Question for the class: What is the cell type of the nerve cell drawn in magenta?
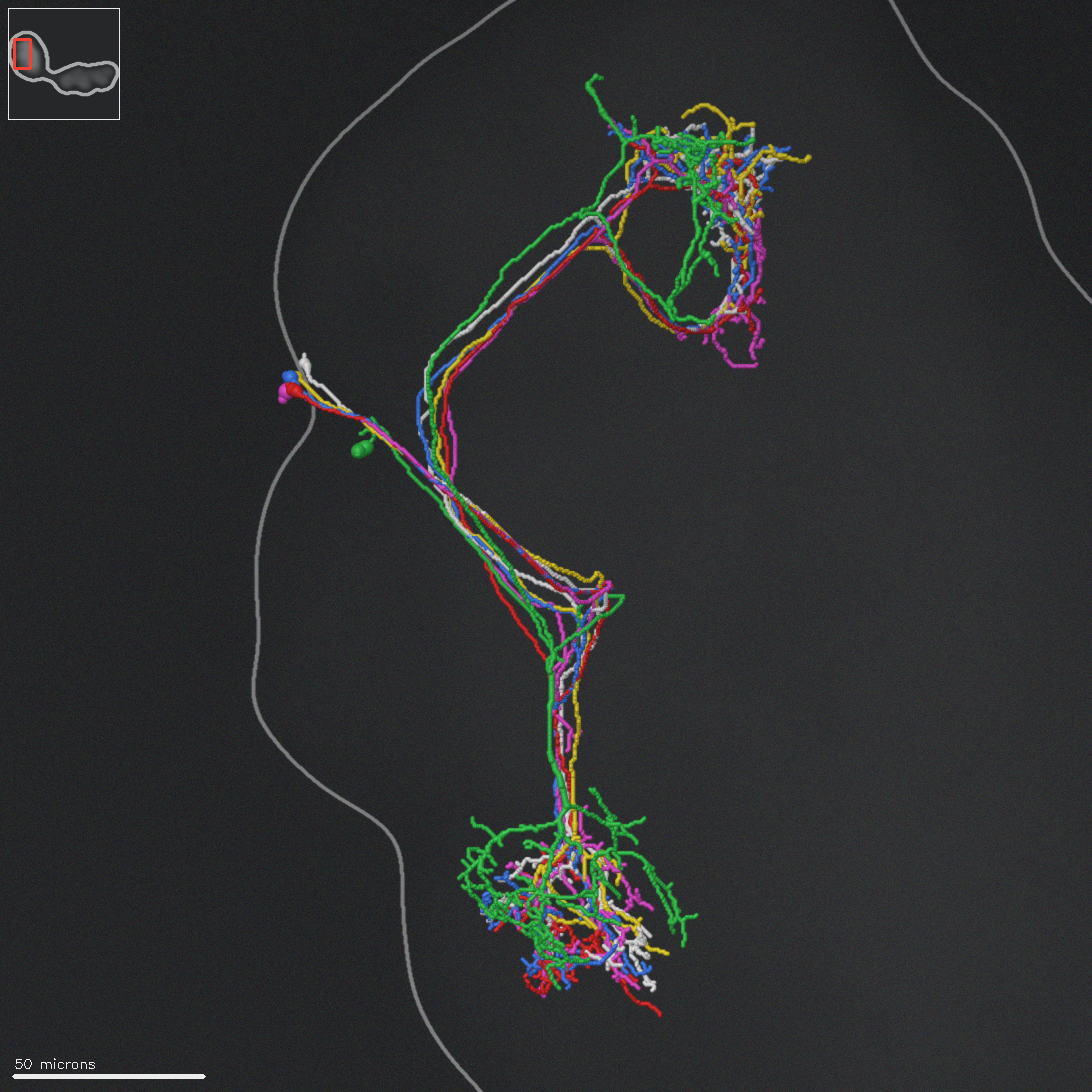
mAL5B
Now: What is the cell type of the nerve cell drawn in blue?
mAL4I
